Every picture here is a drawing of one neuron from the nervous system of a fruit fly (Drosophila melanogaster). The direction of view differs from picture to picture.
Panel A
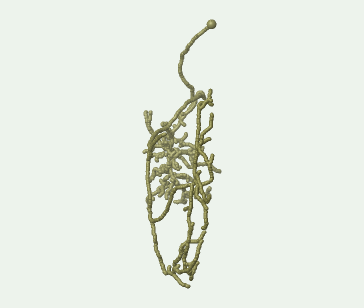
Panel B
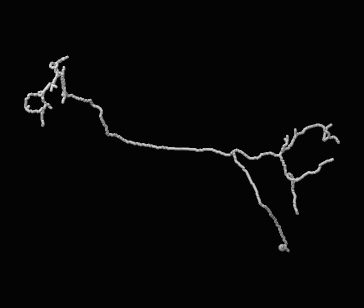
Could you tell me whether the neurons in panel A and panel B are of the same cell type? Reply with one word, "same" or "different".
different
